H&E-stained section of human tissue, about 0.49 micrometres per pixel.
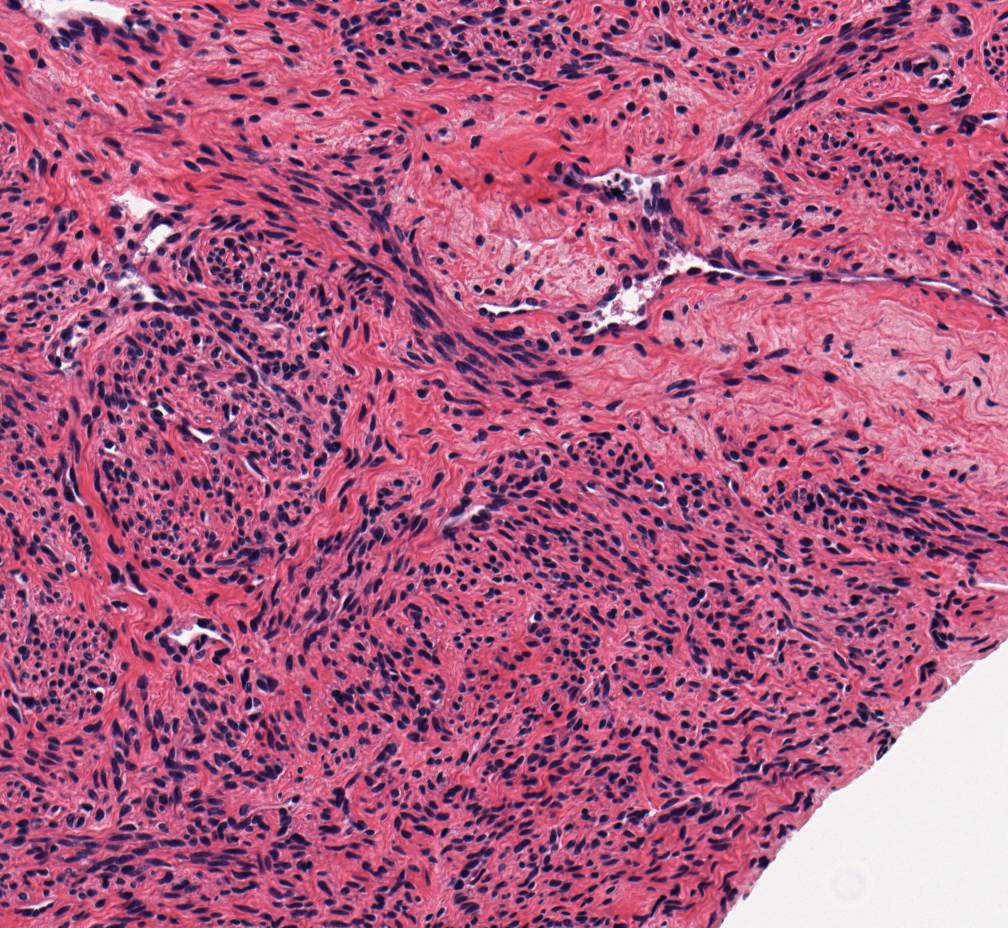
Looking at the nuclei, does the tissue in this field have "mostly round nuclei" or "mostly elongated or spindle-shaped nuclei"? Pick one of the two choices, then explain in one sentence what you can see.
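Mostly elongated or spindle-shaped nuclei. The nuclei are dark-staining, slender and elongated, with little variation in size.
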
